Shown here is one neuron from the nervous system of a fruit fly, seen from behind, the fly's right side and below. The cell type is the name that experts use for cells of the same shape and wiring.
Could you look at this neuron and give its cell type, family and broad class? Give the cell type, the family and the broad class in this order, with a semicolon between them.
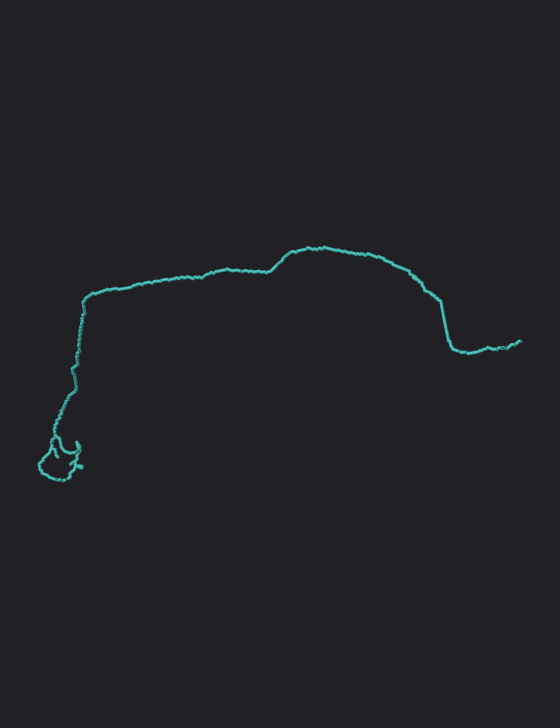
ORN_DA3; class olfactory; sensory neuron entering the brain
